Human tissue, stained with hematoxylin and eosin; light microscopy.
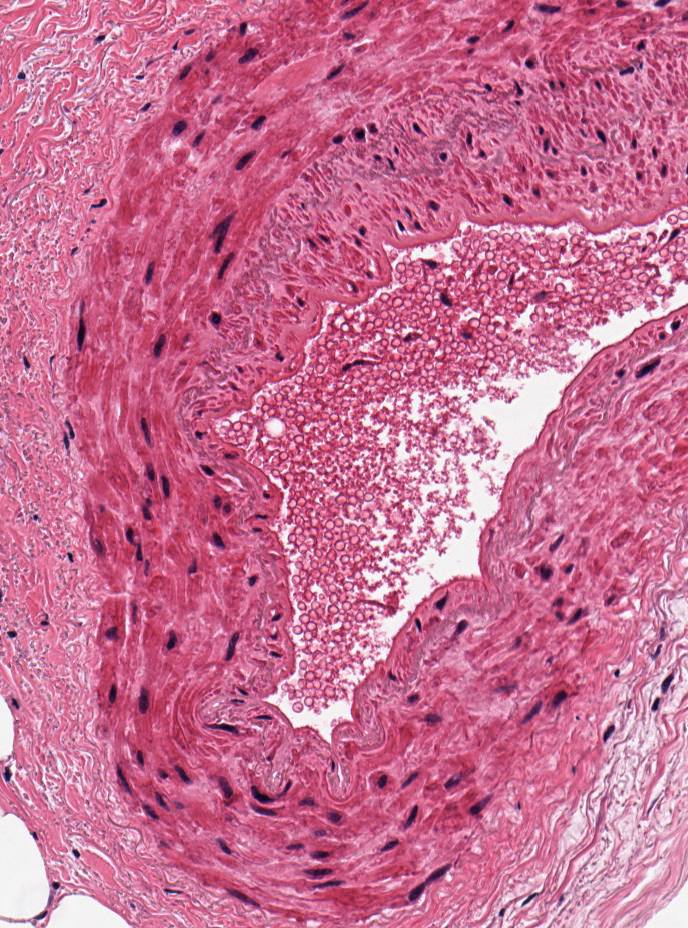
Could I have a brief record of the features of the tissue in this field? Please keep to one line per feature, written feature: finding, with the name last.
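Field: cross-section of a single vessel, filling most of it
Wall: thick, muscular, ringing a central lumen
Muscle: smooth muscle cells running circumferentially
Nuclei: elongated, cigar-shaped, dark
Lumen: red blood cells, nucleated cells scarce
Name: coronary artery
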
